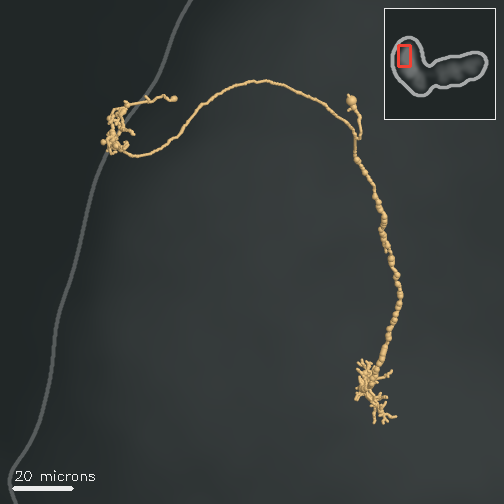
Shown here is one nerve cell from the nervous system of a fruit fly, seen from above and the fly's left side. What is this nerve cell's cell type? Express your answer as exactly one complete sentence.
This particular nerve cell has the cell type LC10c-2.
